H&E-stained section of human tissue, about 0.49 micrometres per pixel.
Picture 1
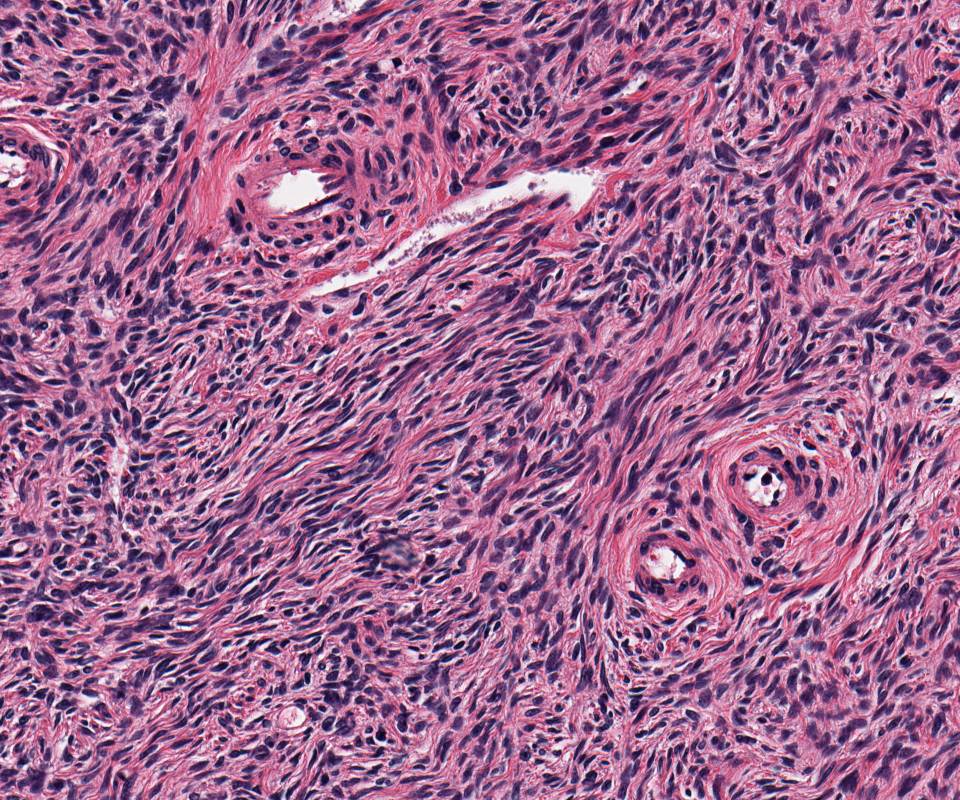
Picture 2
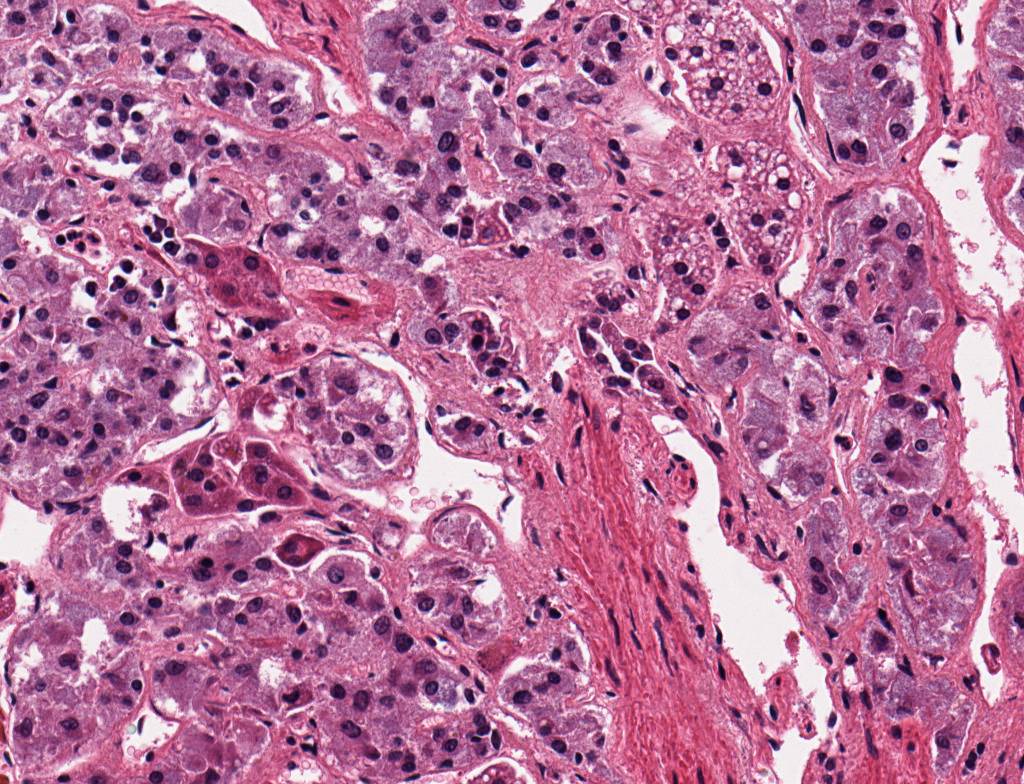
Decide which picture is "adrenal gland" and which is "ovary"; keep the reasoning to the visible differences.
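Quick answer: that's ovary in picture 1 and adrenal gland in picture 2. The ovary is densely packed spindle cells in short interlacing fascicles and swirls, oval to elongated dark nuclei with scant cytoplasm, and thin wavy pink collagen between. The adrenal cells sit in nests, mostly with abundant granular purple-tinged cytoplasm and round, darkly stained nuclei. One upper centre-right group has many small clear vacuoles; cells with dense bright pink cytoplasm stand out at left centre and lower left.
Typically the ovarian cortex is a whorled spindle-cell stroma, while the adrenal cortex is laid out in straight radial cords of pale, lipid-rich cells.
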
